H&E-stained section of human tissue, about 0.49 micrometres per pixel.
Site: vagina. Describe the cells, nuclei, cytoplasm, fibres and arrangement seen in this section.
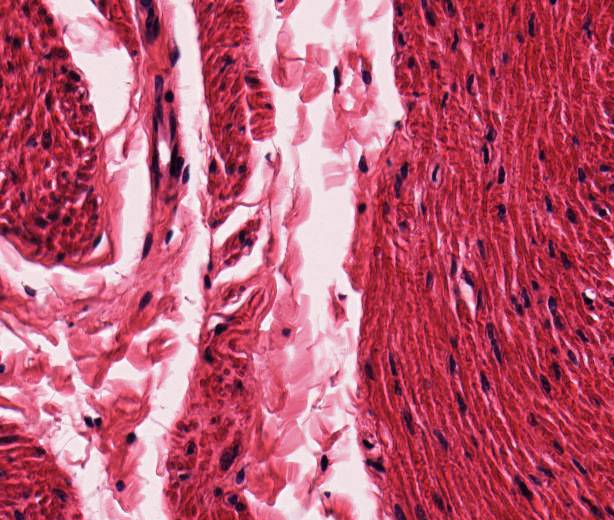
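Muscle forms a continuous dense sheet across the right half of the field; the left half is divided into separate muscle bundles with looser tissue between them. At the top left, a bundle cut across shows many small rounded fibre profiles. In the right-hand sheet the nuclei are dark, elongated and spindle-shaped, lying along the fibres. The muscle cytoplasm stains deep red with eosin.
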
